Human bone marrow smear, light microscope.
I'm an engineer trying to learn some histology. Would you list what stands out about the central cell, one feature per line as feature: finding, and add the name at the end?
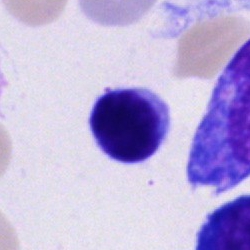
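Nucleus: no nucleoli that I can make out
Chromatin: dense, very dark purple all the way through
Cytoplasm: only a thin pale bluish rim, mostly on the right
Outline: round and smooth
Verdict: a lymphocyte, then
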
